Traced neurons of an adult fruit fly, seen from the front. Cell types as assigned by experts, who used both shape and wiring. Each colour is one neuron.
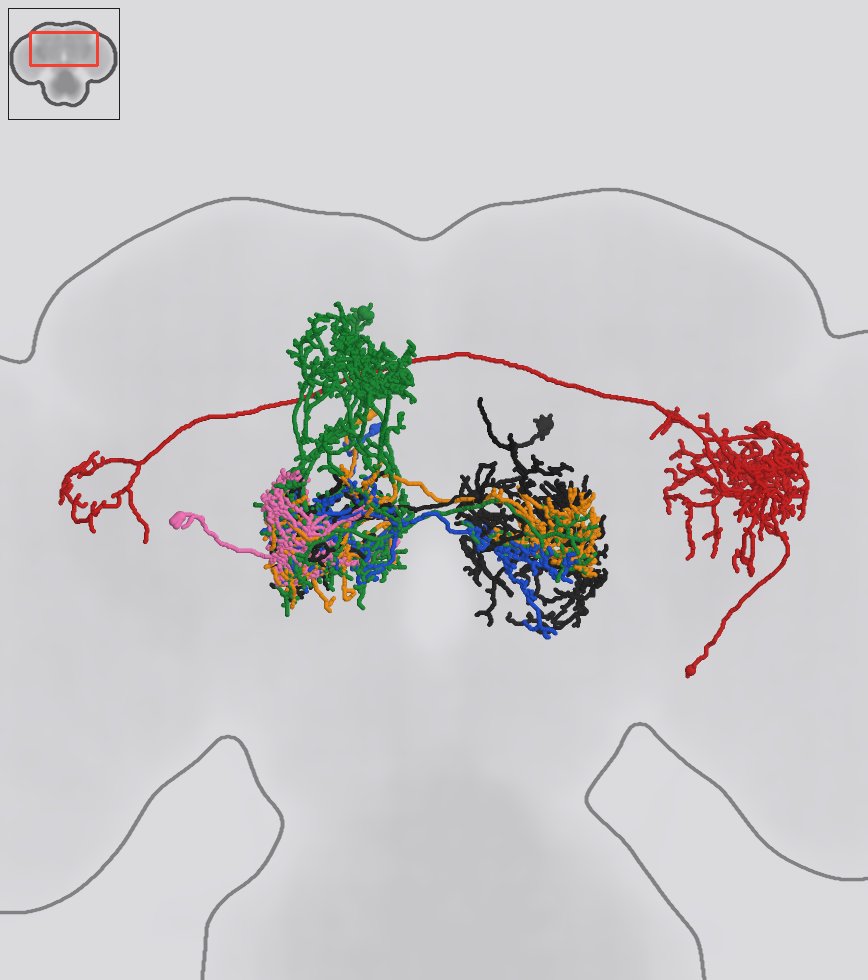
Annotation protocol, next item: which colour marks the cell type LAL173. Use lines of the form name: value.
colour: blue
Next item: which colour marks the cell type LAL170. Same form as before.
colour: black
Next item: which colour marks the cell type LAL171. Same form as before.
colour: orange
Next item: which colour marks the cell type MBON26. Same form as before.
colour: green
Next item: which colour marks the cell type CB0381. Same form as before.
colour: red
